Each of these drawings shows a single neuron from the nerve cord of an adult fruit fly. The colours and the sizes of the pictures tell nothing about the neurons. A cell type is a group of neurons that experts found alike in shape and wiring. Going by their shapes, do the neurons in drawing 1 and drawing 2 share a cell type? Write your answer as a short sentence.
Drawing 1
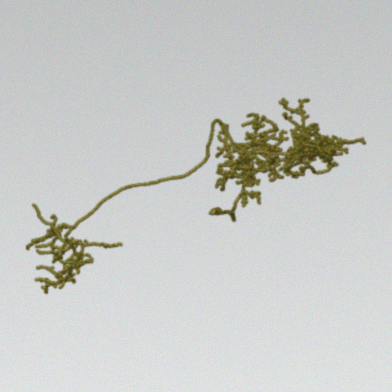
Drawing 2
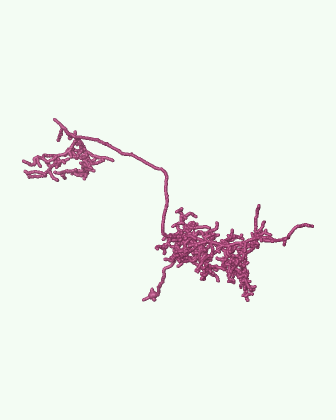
They are of the same cell type.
